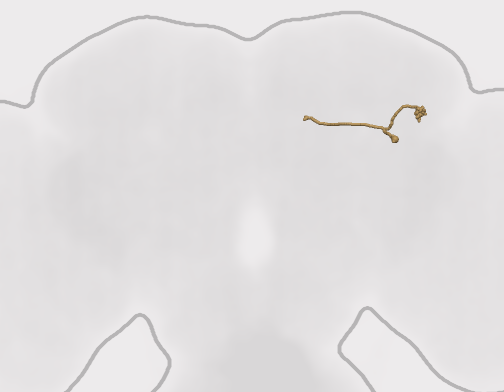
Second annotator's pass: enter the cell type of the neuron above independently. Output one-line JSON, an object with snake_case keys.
{"cell_type": "TuBu07"}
